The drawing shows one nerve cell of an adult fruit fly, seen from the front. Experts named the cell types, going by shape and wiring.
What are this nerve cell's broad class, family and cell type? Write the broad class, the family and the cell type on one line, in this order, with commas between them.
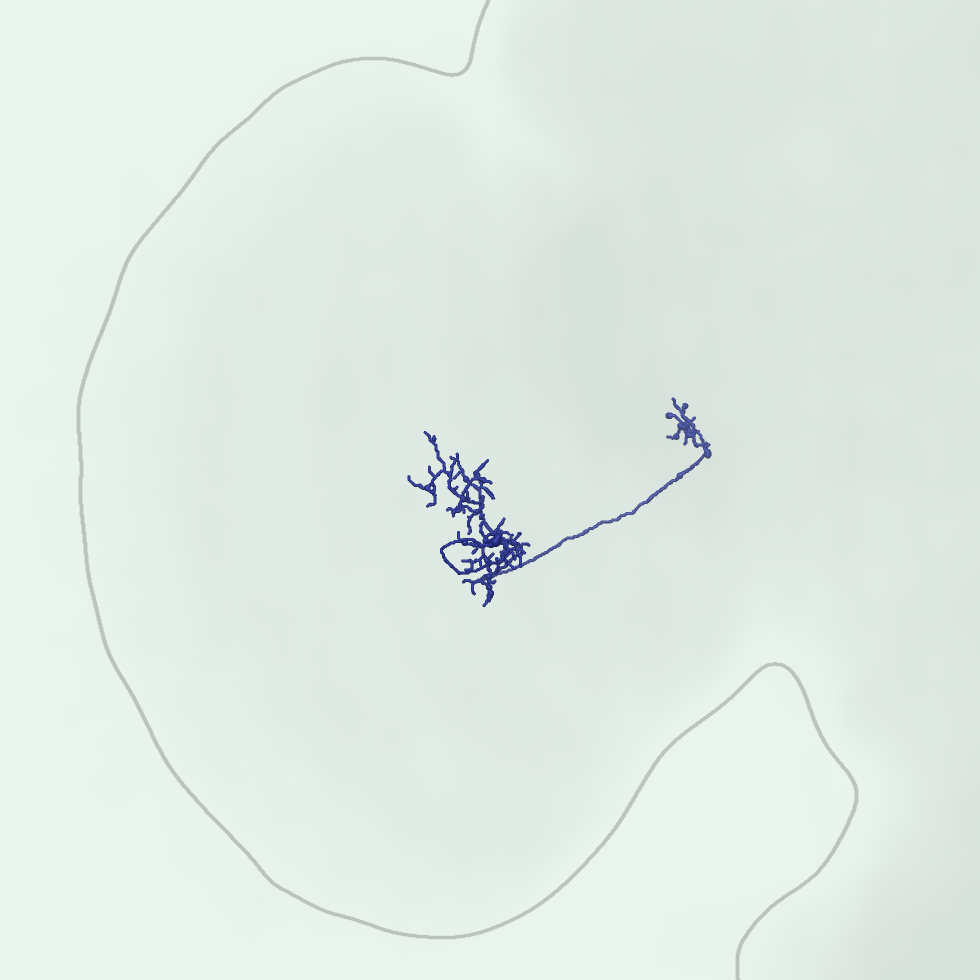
optic-lobe intrinsic neuron, Tm, Tm36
